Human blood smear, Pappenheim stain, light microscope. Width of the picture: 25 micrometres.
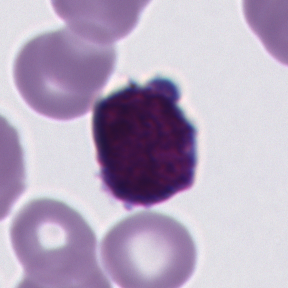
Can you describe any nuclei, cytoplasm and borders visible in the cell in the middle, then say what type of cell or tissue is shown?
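Nearly the whole cell is taken up by the nucleus, which is about 10 micrometres across. Scarcely any cytoplasm can be seen around it. The chromatin is dark purple and coarsely clumped. A small rounded knob protrudes from the upper right edge of the cell. The cell is a myeloblast.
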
